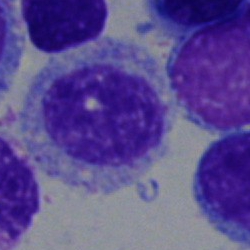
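Myelocyte, the central cell. First, the chromatin is finely granular and evenly spread, without coarse clumps; one small pale spot lies a little left of the nuclear centre. Then a moderate rim of pale greyish-blue cytoplasm encircles the whole nucleus and holds fine pinkish-purple granules.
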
